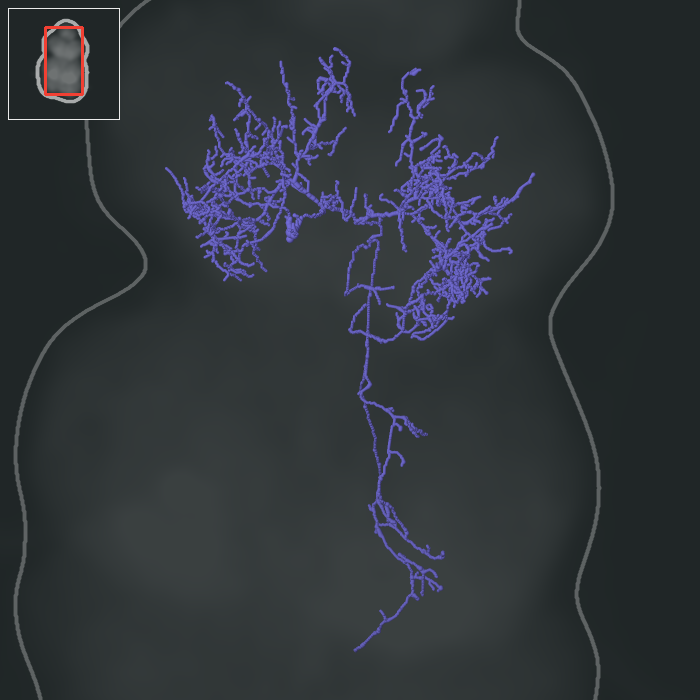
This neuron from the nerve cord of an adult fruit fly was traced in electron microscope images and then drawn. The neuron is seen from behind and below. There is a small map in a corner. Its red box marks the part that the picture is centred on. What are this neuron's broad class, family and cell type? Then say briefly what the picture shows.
It is a nerve-cord intrinsic neuron. Its family is hemilineage 06B. The cell type is IN06B020. The picture shows more than a hundred branch ends. In this view it is taller than it is wide.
